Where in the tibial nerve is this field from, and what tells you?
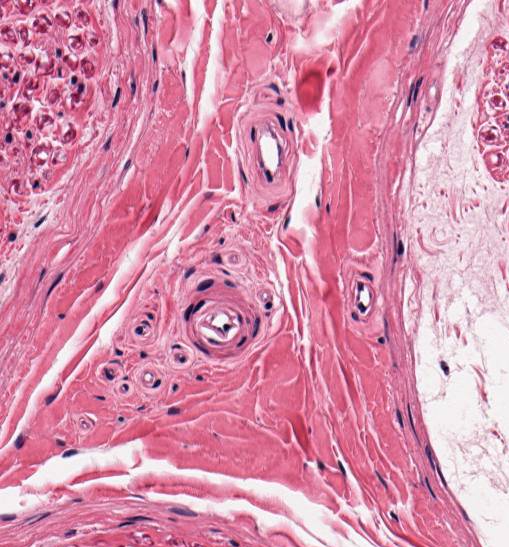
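Epineurium: most of the field is dense pink collagen in thick interlacing bundles, with sparse dark elongated nuclei like spindle-shaped fibroblasts. Near the centre sits a small vessel, a thick wall of concentric cell layers round a narrow lumen.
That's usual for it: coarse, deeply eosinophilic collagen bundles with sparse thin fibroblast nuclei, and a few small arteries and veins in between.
Along the right edge the tissue goes loose, pale and wispy, unlike the dense collagen elsewhere.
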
